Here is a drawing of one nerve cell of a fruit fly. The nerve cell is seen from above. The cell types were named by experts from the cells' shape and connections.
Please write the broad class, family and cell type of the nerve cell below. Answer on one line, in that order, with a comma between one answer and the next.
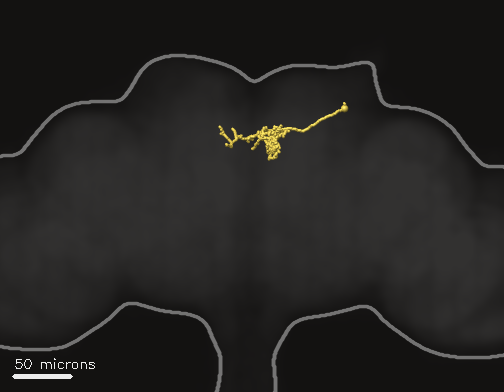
central-brain intrinsic neuron, hemilineage TRdl_a, PRW021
